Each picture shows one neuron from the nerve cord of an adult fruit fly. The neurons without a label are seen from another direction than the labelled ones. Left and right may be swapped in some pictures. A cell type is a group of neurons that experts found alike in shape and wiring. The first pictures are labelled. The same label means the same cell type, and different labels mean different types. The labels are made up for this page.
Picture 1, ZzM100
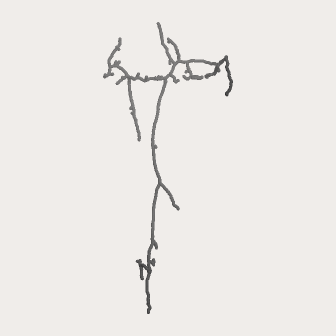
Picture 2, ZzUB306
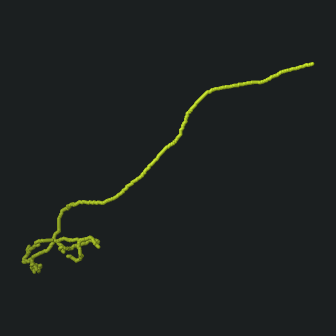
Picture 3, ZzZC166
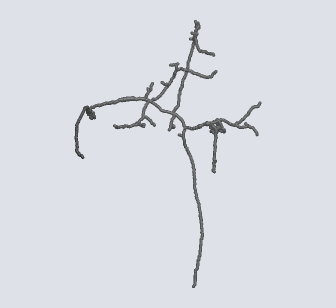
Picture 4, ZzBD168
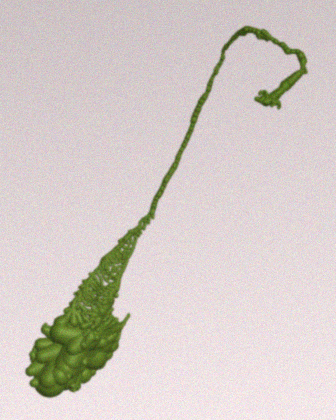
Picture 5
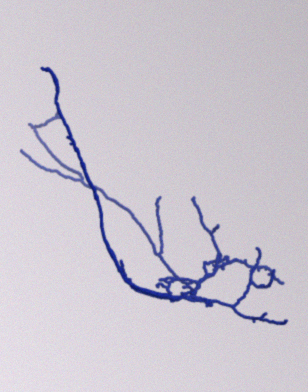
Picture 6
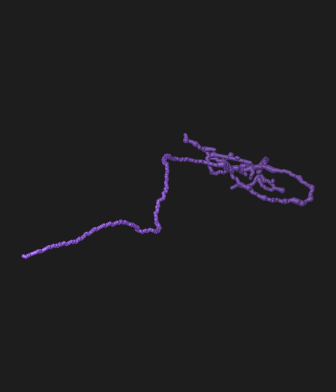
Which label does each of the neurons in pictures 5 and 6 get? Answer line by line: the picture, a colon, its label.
5: ZzZC166
6: ZzUB306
